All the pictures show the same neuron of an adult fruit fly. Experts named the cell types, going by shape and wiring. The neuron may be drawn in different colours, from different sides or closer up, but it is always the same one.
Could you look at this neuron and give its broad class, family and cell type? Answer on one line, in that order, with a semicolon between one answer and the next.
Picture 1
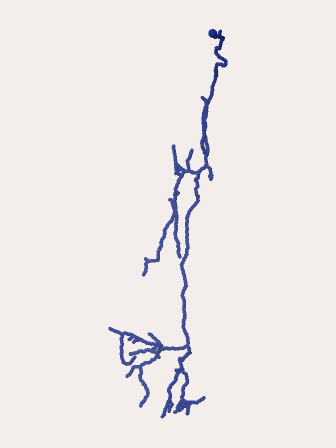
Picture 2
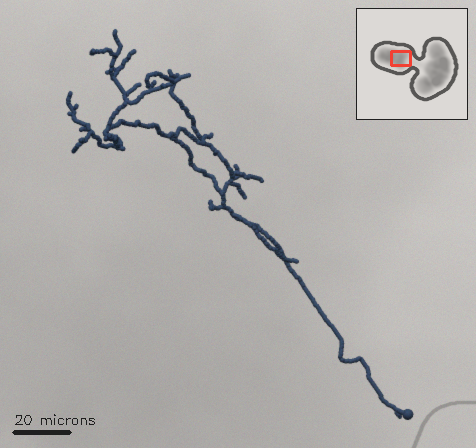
nerve-cord intrinsic neuron; hemilineage 09B; IN09B053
